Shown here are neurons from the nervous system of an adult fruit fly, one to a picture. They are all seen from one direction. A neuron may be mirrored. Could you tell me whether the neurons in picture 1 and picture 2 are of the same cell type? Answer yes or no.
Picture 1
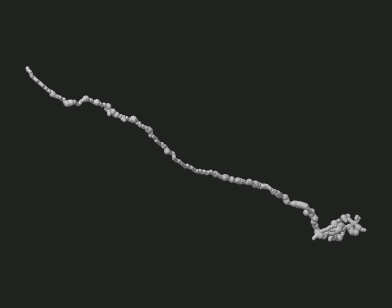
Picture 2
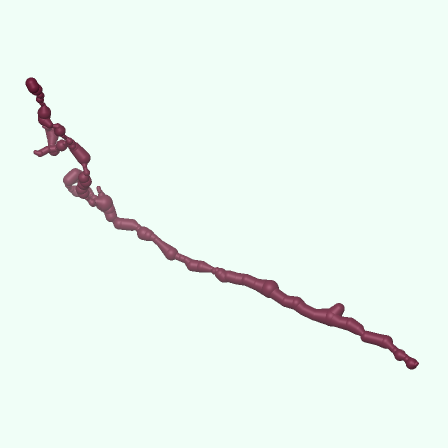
no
